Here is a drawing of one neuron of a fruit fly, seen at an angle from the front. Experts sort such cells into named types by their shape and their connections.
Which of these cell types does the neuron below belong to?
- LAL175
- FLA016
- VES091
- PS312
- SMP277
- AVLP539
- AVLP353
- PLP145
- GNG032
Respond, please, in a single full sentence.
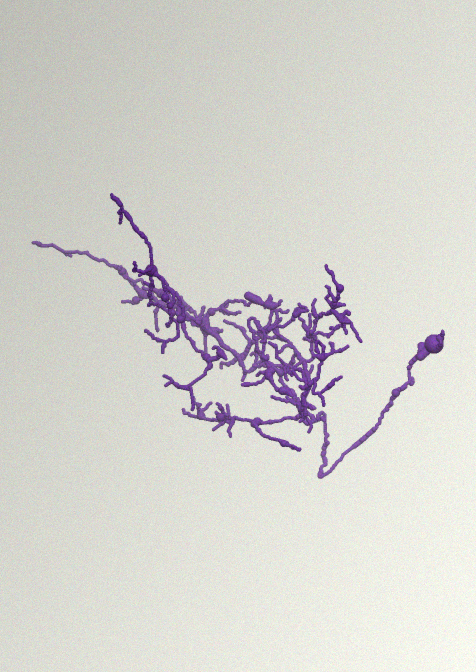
The type assigned to this neuron is PLP145.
